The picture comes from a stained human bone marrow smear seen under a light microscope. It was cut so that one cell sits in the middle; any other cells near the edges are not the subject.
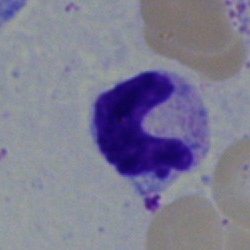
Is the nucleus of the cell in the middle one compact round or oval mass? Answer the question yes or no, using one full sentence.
No, bent into a band without separate lobes, the nucleus is not compact.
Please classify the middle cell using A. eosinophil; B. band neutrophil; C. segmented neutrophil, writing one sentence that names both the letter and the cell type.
The central cell, a band neutrophil, is correctly identified by option B.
